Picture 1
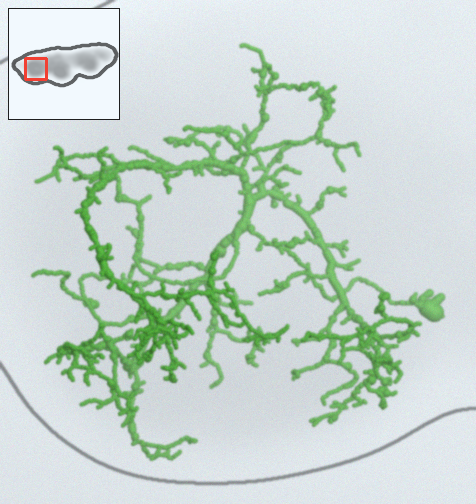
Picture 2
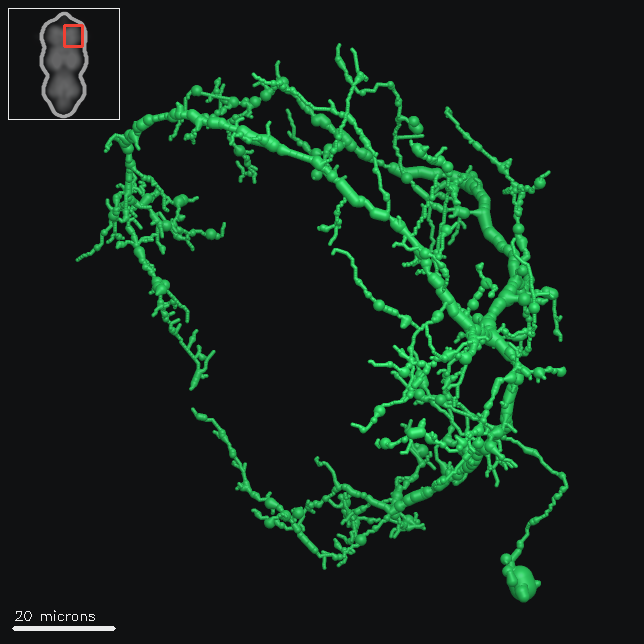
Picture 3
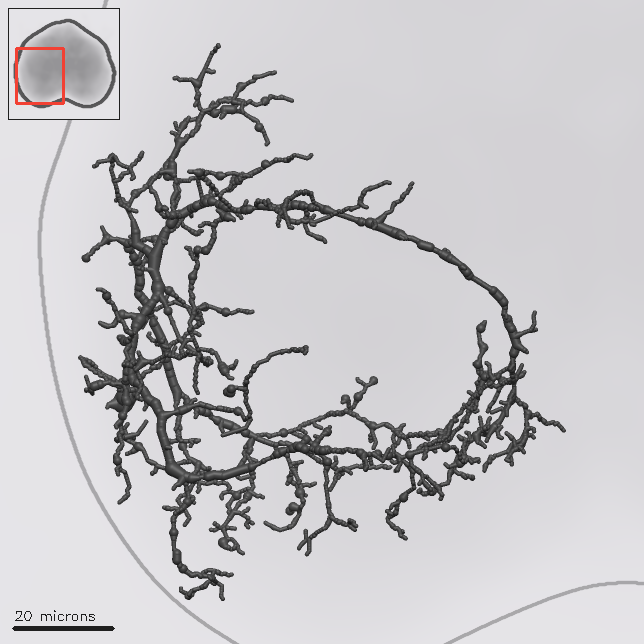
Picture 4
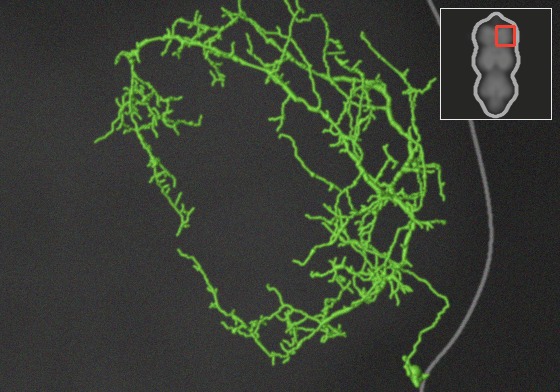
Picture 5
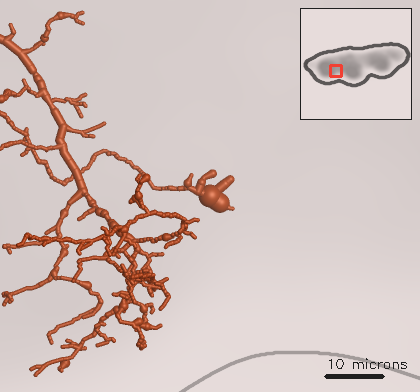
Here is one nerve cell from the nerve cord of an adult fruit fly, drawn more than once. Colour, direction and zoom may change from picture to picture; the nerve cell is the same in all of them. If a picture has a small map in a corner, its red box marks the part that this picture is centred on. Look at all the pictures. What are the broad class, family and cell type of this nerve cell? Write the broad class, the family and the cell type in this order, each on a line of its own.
nerve-cord intrinsic neuron
hemilineage 20A.22A
IN20A.22A007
